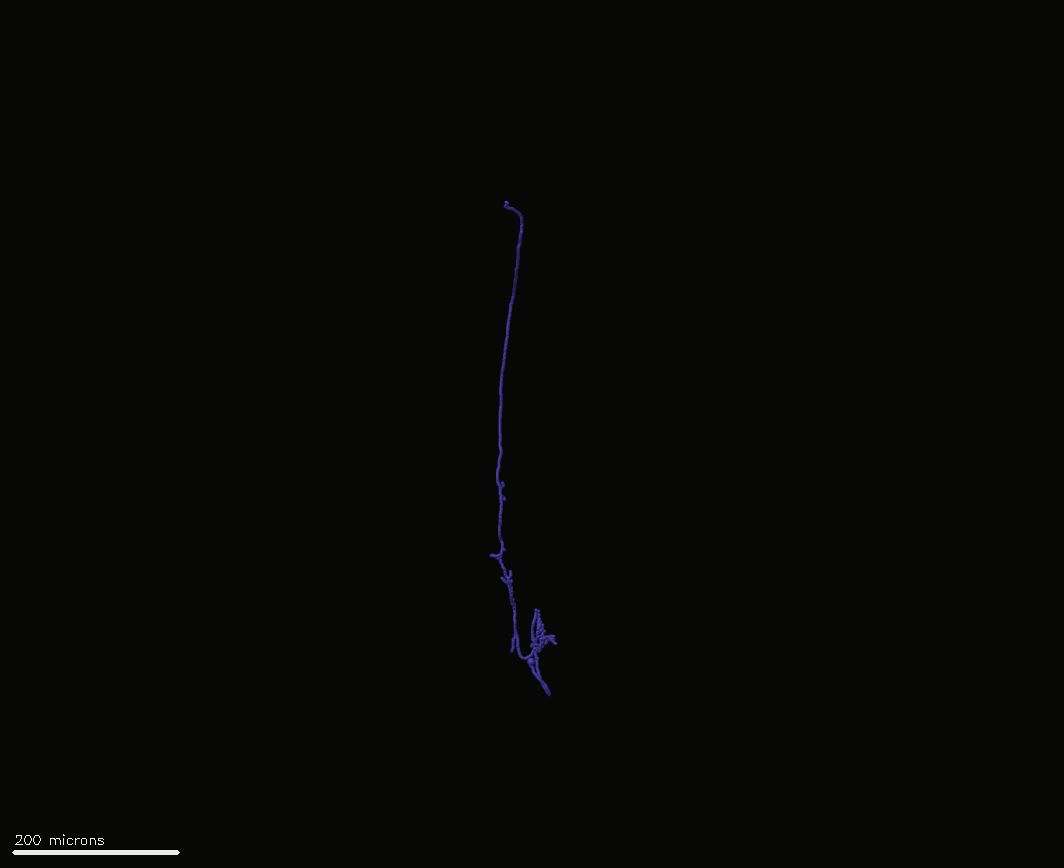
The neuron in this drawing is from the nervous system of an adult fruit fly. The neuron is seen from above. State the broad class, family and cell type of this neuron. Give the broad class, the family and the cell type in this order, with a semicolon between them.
ascending neuron; hemilineage 19B; AN19B101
